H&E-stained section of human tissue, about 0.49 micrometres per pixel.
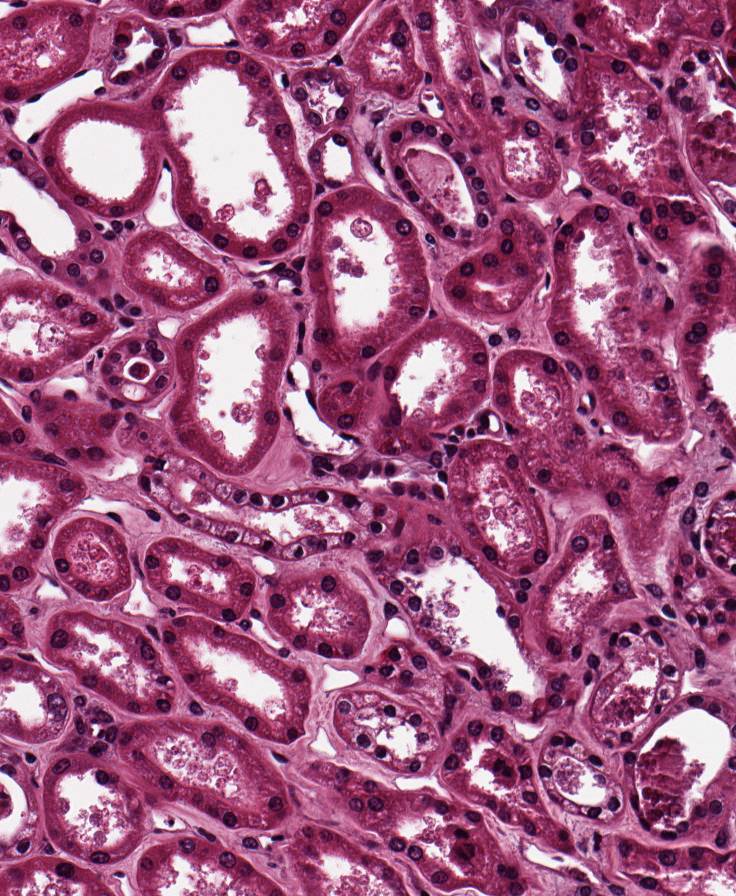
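Renal cortex, haematoxylin and eosin stained human section. Closely packed tubules, cut across and obliquely, fill the whole field, with little tissue between them. A single layer of cuboidal to low columnar epithelial cells lines each tubule. The epithelial nuclei are round and darkly stained, and the cytoplasm is abundant and deeply eosinophilic.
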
